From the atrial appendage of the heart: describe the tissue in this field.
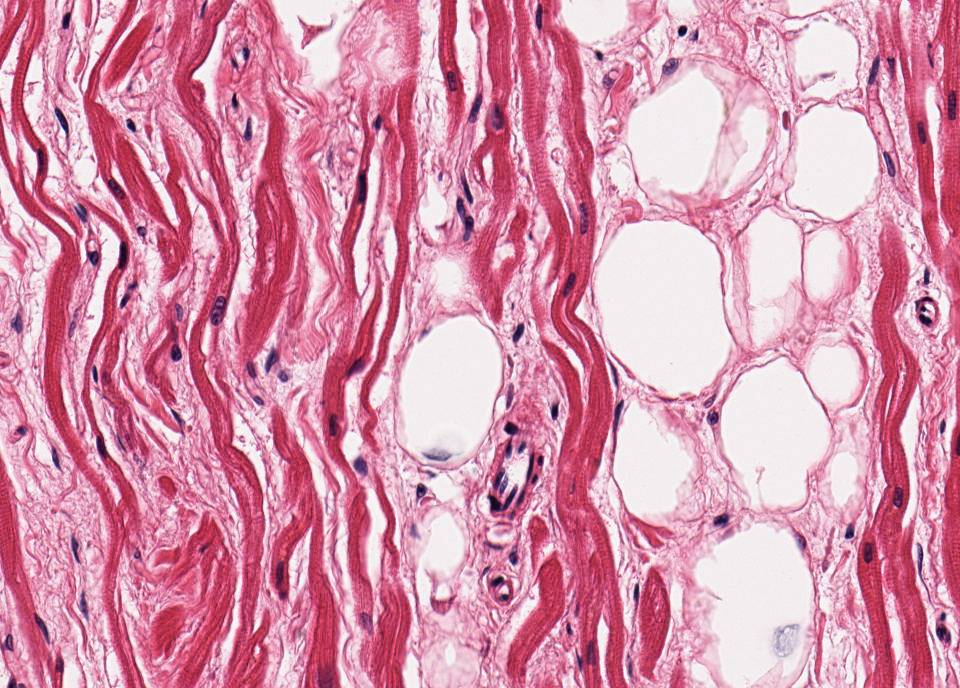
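Notice the long, wavy muscle fibres running roughly from top to bottom across the field; they stain deep red with eosin. Each fat cell appears as a single large empty space bounded by a thin pink rim. Most of the nuclei in the field are elongated and dark blue.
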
